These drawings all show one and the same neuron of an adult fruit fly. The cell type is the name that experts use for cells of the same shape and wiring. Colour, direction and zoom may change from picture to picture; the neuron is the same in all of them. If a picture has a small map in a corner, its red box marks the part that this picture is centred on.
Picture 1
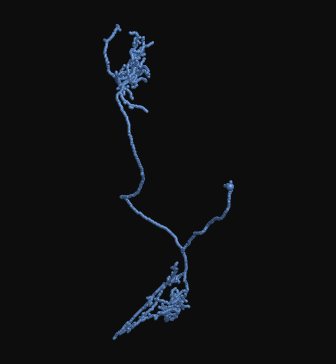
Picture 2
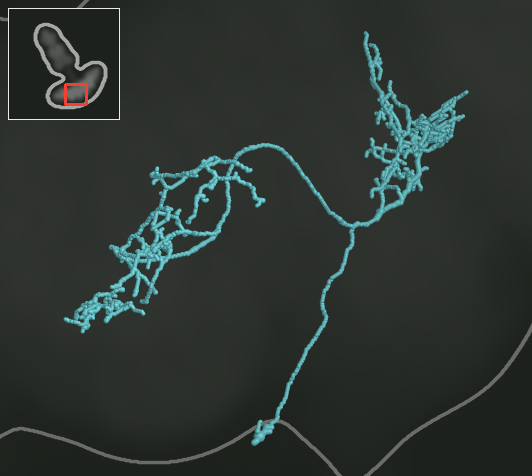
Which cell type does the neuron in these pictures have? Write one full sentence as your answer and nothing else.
On the level of cell type, this neuron is AVLP445.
